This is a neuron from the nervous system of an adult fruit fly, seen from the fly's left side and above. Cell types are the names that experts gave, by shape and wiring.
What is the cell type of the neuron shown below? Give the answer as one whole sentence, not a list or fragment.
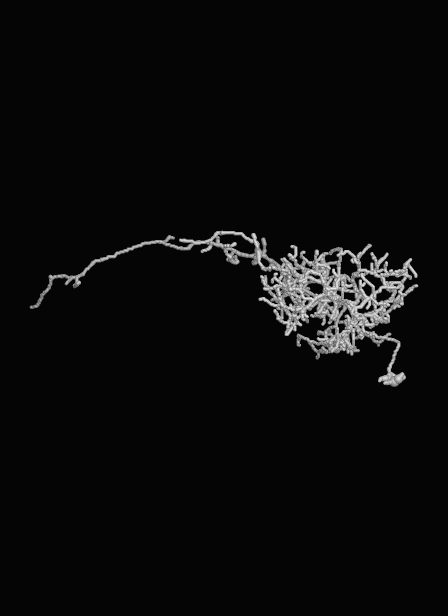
The type of this neuron is the cell type INXXX257.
